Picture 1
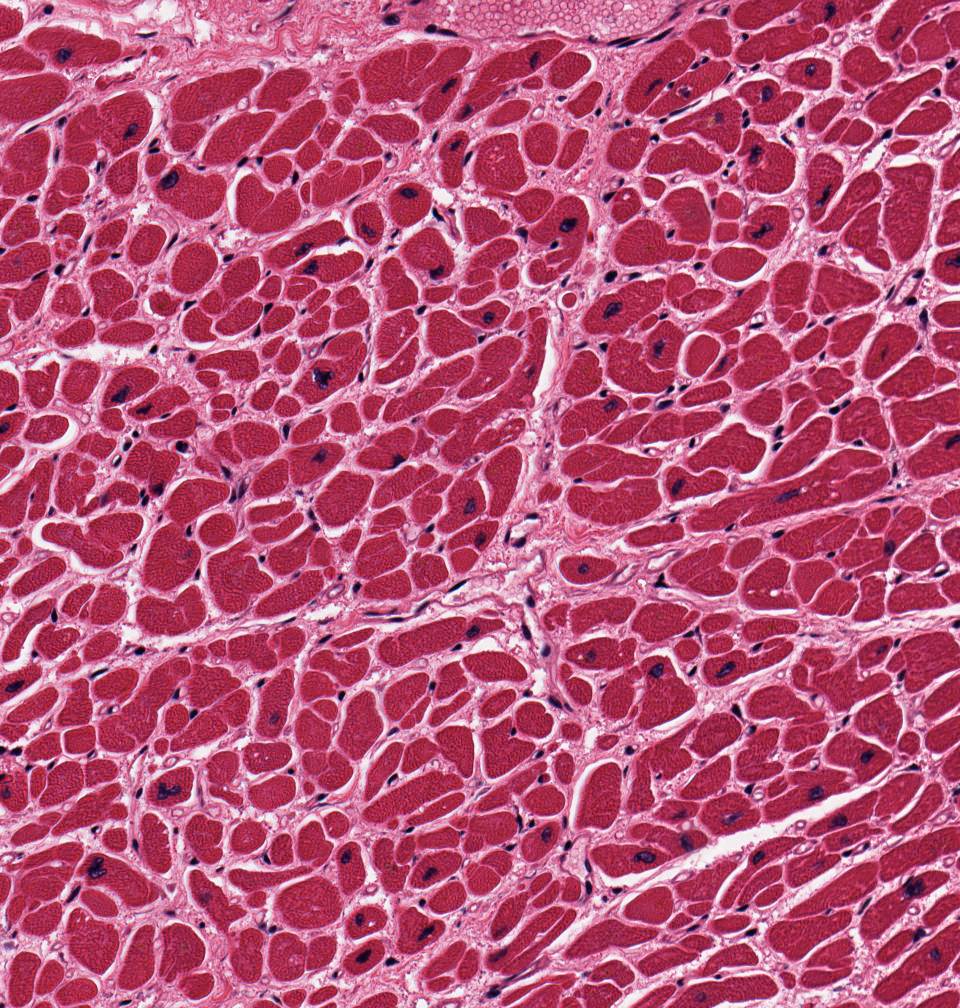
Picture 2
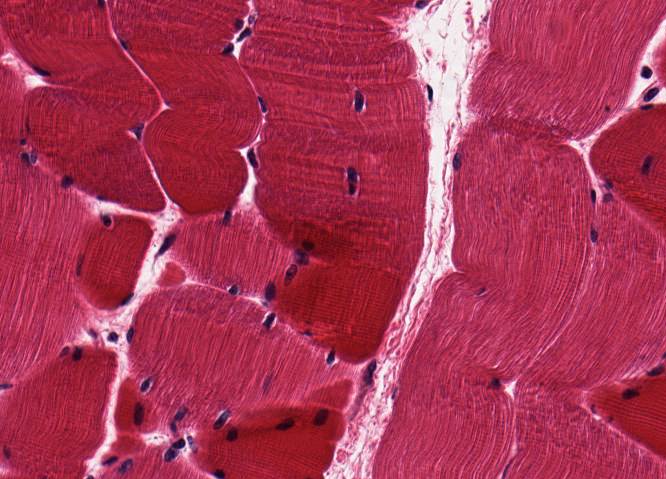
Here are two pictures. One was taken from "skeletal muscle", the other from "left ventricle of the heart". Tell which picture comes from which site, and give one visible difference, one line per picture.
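Site of picture 1: left ventricle of the heart. Where a fibre contains a nucleus, there is a single one lying centrally within the fibre.
Site of picture 2: skeletal muscle. The nuclei are dark, flattened and lie at the edges of the fibres.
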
